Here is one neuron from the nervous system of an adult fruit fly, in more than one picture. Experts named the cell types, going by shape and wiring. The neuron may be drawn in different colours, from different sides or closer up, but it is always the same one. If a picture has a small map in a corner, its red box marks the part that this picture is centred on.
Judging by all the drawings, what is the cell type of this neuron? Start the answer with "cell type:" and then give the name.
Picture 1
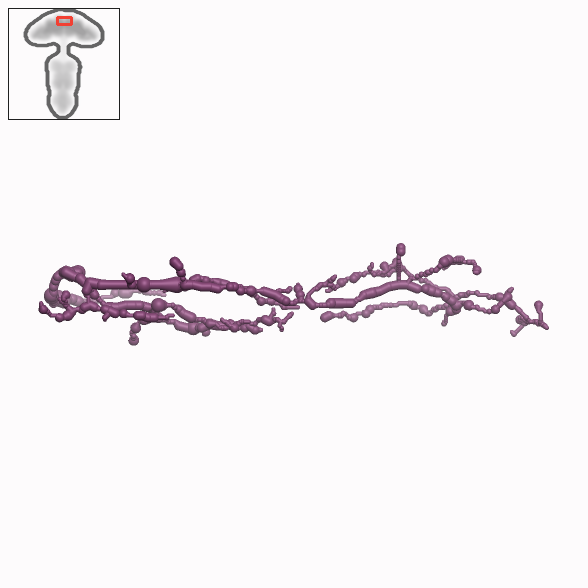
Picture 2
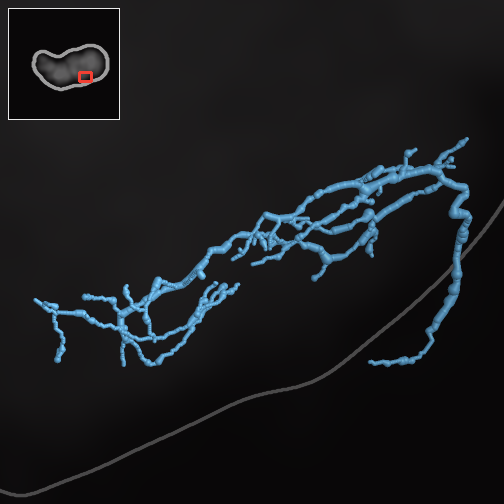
cell type: aPhM2a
